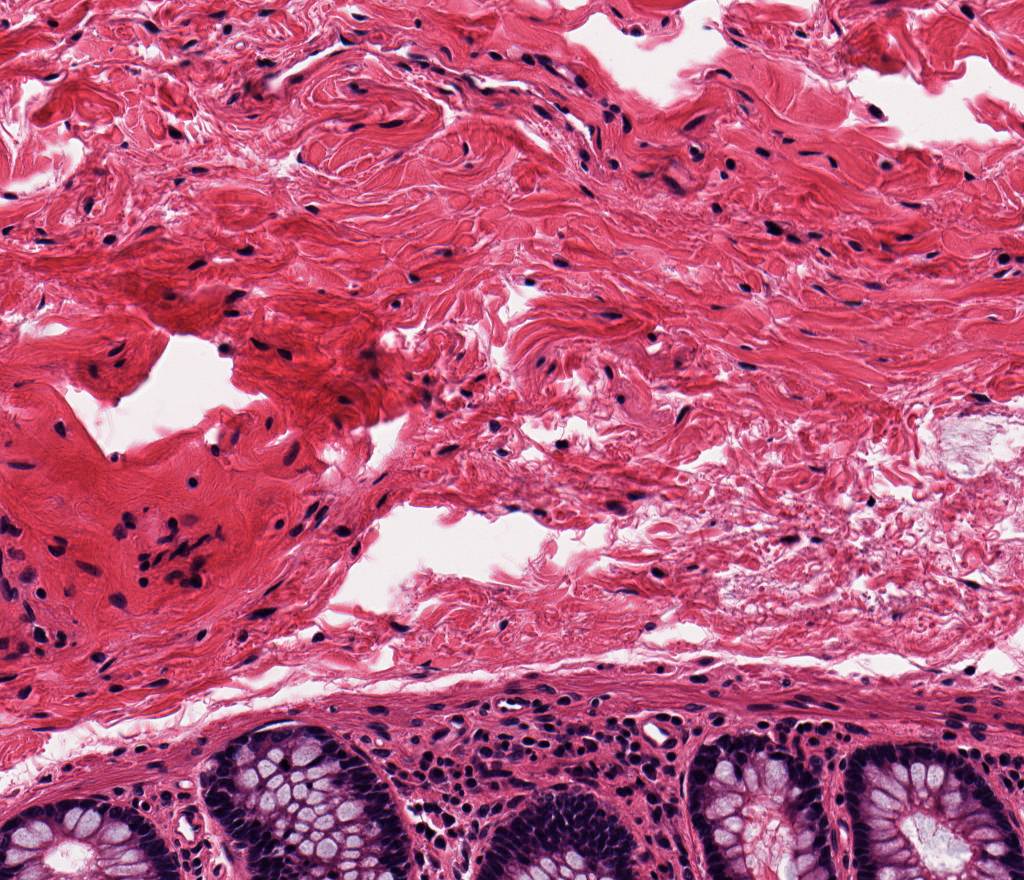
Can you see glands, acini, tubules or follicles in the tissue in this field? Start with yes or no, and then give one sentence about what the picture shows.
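Yes. The glands along the bottom are cut across as round profiles lined by epithelium packed with pale, clear mucin-filled goblet cells.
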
